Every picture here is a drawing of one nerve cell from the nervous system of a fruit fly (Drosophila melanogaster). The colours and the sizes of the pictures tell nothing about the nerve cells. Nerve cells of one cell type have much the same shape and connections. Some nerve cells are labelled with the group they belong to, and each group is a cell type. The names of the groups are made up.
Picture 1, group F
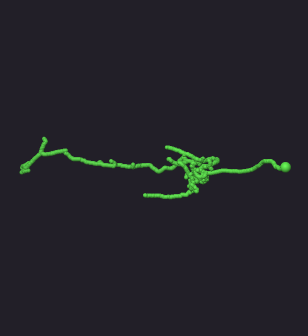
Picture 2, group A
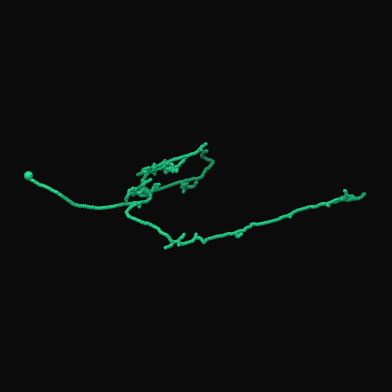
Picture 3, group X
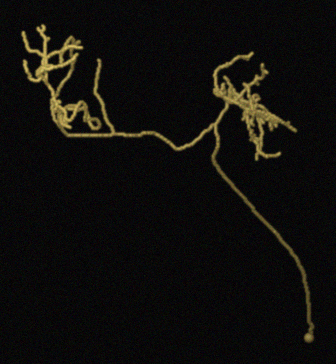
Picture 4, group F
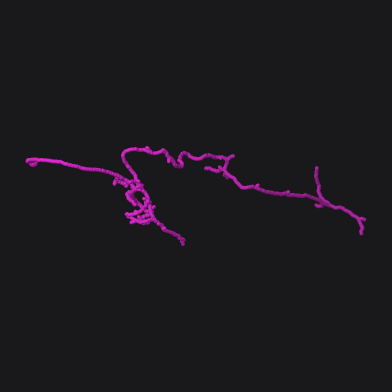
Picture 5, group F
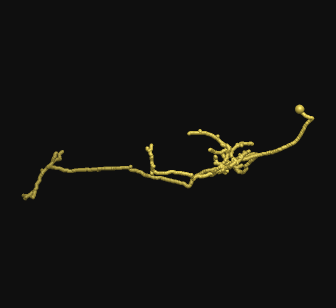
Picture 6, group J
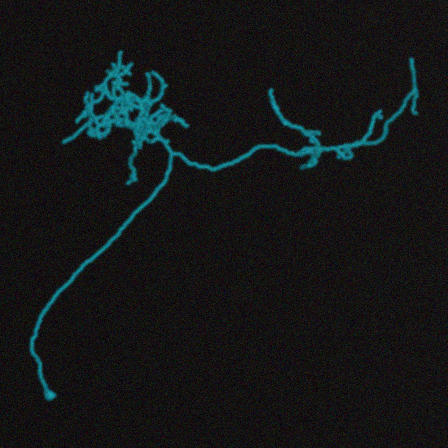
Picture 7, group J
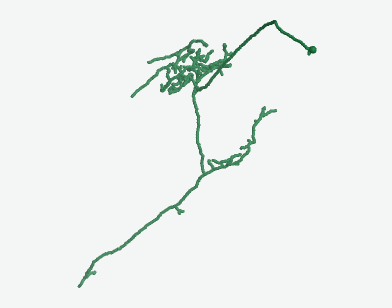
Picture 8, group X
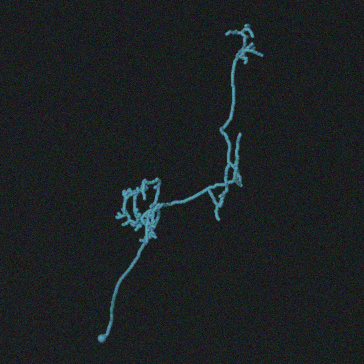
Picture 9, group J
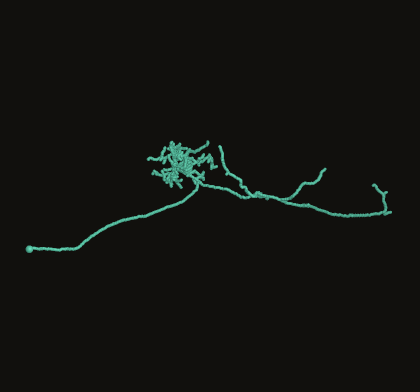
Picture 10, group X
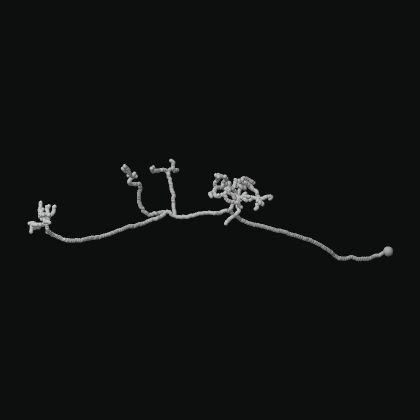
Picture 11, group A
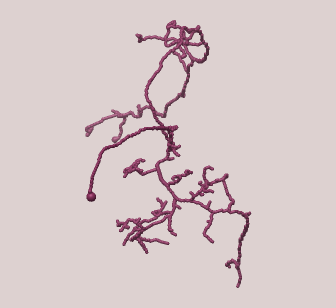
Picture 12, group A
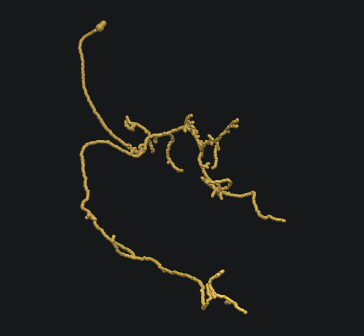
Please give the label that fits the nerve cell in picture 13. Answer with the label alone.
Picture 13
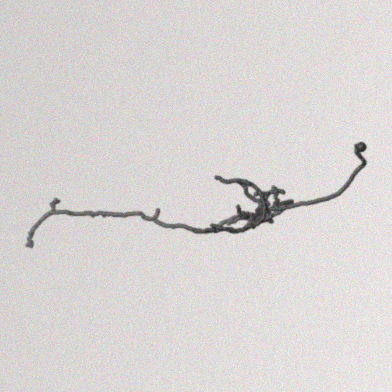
group F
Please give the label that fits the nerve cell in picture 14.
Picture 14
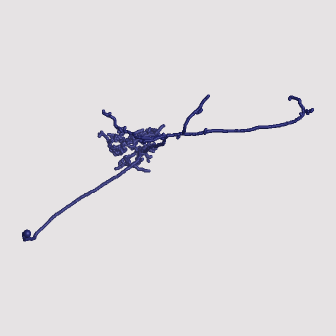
group J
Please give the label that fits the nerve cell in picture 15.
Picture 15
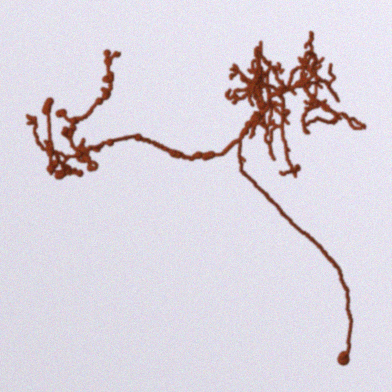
group J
